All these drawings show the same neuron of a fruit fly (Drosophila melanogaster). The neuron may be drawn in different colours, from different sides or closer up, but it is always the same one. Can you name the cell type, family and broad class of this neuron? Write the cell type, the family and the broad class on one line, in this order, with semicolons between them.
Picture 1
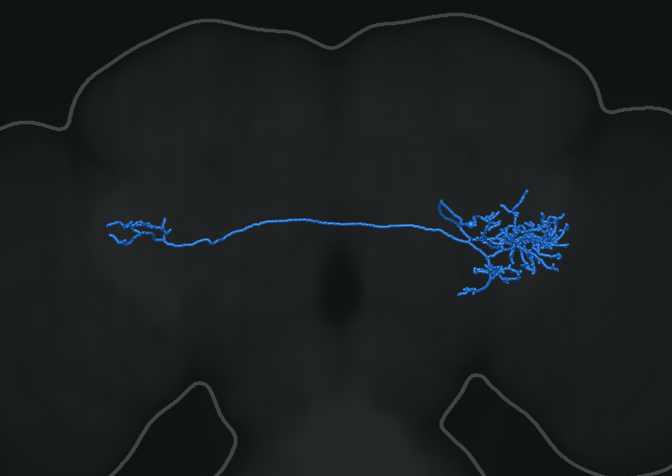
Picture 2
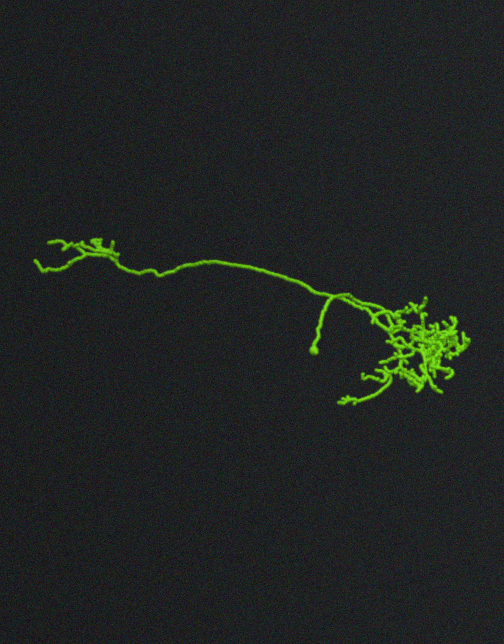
CB0115; hemilineage VLPa2; central-brain intrinsic neuron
